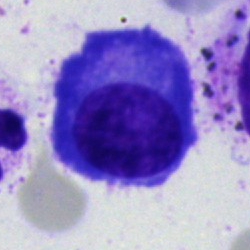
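Plasma cell in the middle of the smear. Looking closely, the nucleus lies off-centre, toward the lower part of the cell, and its chromatin stains dark purple. The cytoplasm is deep blue, and I notice it is widest above the nucleus.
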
